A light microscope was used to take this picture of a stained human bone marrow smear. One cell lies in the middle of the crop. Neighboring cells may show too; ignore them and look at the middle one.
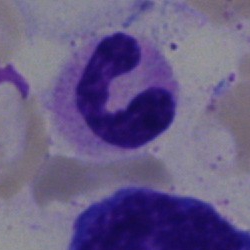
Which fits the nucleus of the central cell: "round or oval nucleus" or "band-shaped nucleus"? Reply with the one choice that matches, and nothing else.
Band-shaped nucleus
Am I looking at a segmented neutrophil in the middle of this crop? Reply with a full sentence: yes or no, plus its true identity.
Yes, the central cell is to be recorded as a segmented neutrophil.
